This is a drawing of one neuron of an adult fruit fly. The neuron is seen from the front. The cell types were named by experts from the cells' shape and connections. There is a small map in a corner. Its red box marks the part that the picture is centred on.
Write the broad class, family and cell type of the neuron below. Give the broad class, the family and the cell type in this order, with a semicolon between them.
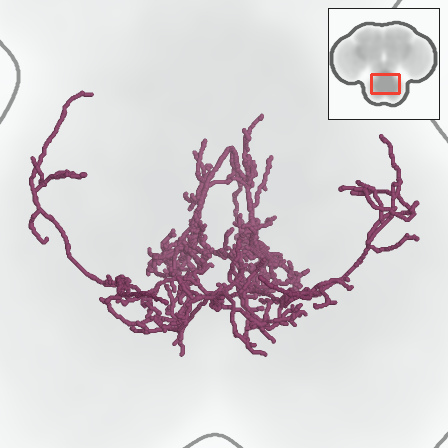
nerve-cord intrinsic neuron; hemilineage 00A; IN00A008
